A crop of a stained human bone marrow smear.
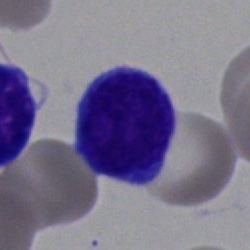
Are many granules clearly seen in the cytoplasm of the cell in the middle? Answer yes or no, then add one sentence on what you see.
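No. No granules are visible in the cell.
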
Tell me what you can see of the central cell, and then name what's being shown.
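Description: cytoplasm forms at most a very thin rim, barely visible around the nucleus. The nucleus stains a dense, fairly even dark purple-blue, with no distinct nucleolus discernible. No vacuoles are present. Name: lymphocyte.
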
